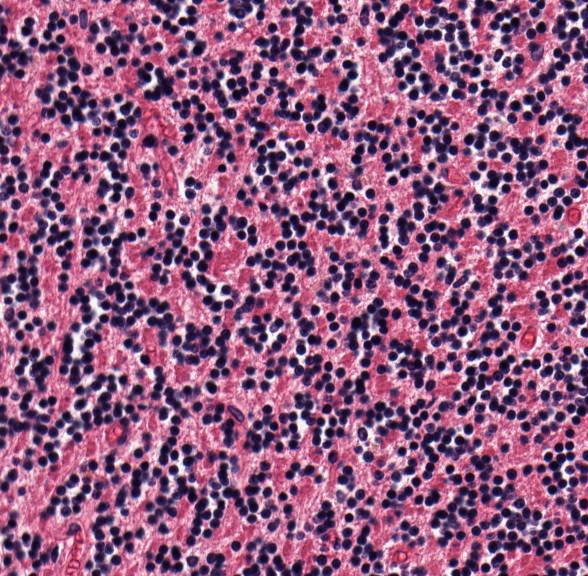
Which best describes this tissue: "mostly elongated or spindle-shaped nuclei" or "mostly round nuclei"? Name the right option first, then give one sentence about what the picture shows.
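Mostly round nuclei. The nuclei are small, round and uniform, with dense dark-staining chromatin.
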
